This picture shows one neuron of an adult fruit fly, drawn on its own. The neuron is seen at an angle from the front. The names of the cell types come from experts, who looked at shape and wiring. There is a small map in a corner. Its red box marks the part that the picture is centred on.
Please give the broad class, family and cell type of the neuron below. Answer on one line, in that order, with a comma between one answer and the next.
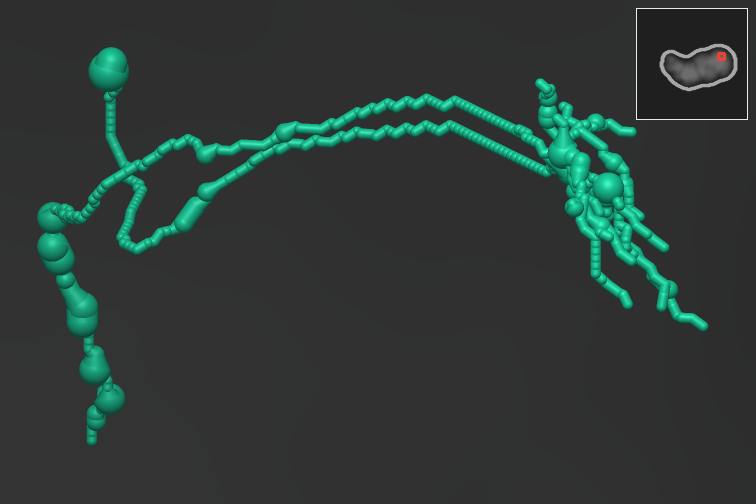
optic-lobe intrinsic neuron, T, T4c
